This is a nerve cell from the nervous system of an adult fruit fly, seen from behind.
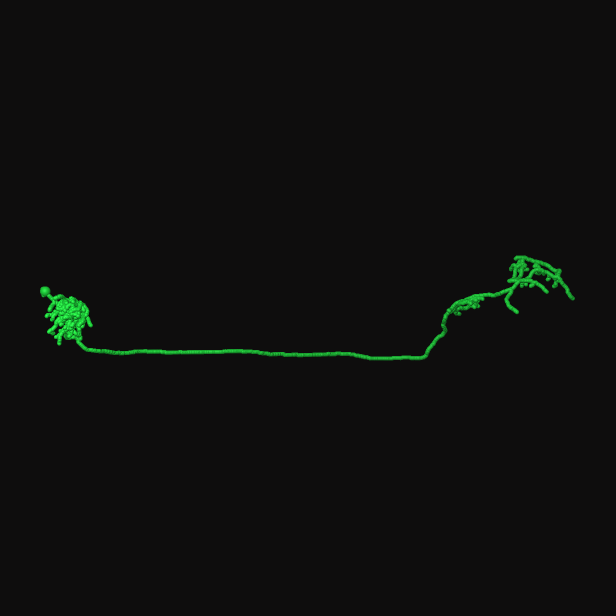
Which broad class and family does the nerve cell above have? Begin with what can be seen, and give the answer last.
Its cell body lies on the left of the picture. As drawn here it is more than twice as wide as it is tall. Its broad class is optic-lobe intrinsic neuron. Its family is hemilineage VPNp1_lateral.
